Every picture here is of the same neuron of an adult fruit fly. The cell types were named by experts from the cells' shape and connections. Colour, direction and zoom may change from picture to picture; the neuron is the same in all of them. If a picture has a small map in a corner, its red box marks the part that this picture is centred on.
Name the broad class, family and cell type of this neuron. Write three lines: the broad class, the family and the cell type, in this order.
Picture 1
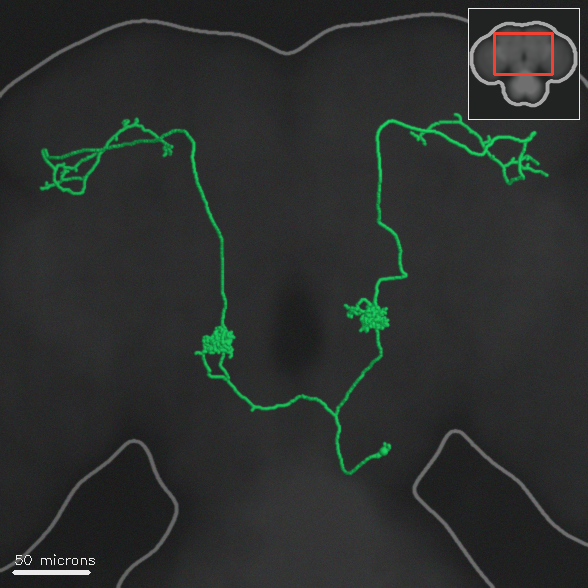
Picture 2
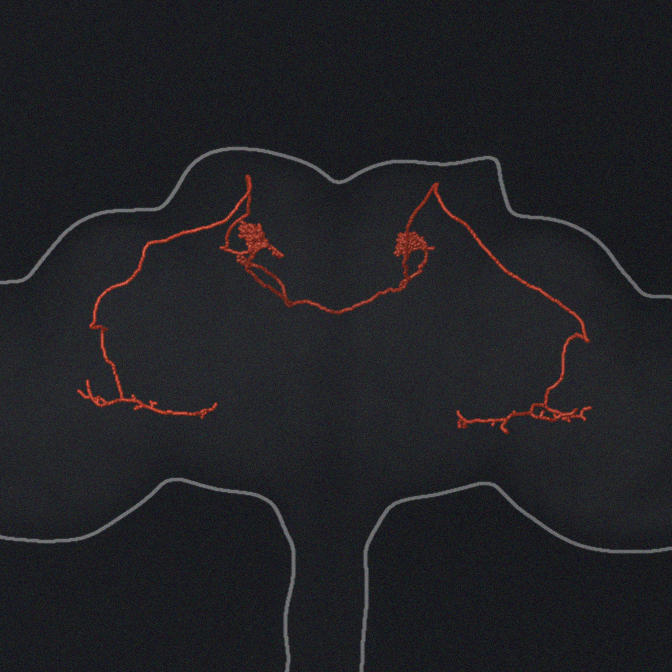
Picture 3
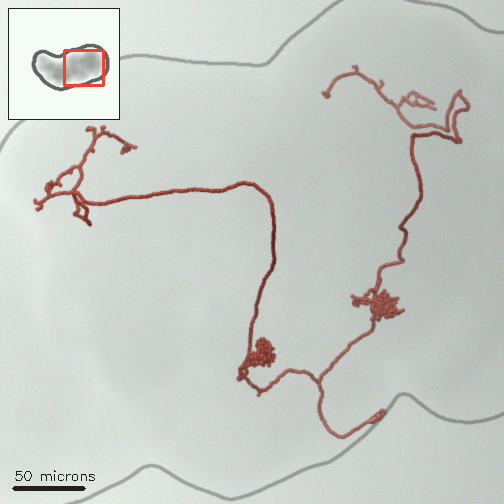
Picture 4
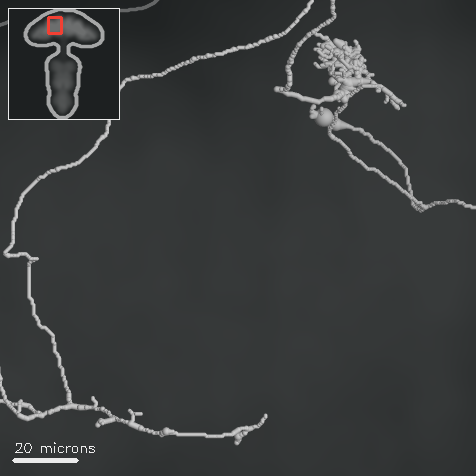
central-brain intrinsic neuron
class ALPN
VP1d_il2PN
